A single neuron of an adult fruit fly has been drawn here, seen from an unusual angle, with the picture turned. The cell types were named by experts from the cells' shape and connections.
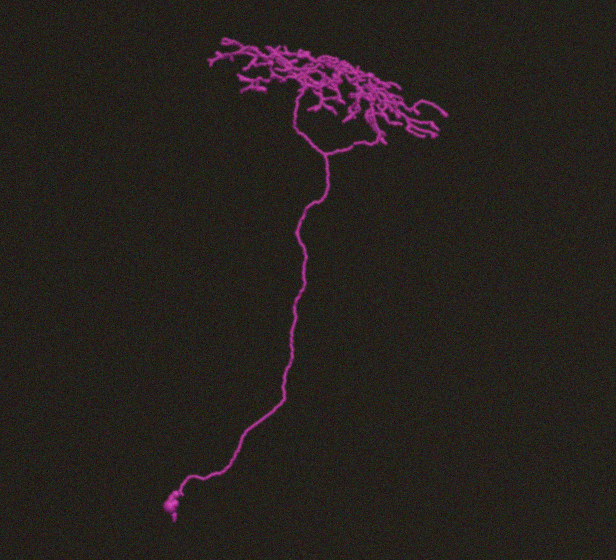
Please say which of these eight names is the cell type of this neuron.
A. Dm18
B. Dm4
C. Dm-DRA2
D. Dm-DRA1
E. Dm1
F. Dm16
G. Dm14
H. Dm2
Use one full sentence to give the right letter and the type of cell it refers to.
Option E is Dm1, the cell type of the neuron.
